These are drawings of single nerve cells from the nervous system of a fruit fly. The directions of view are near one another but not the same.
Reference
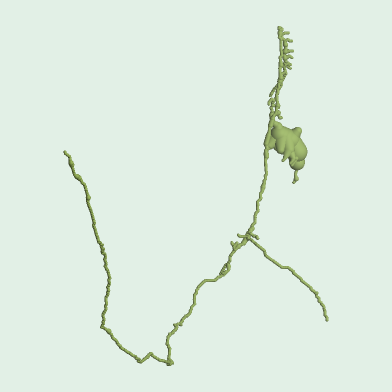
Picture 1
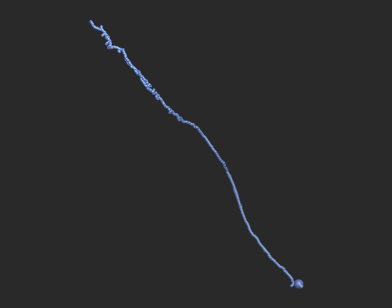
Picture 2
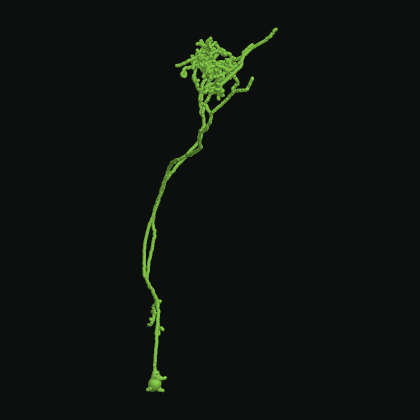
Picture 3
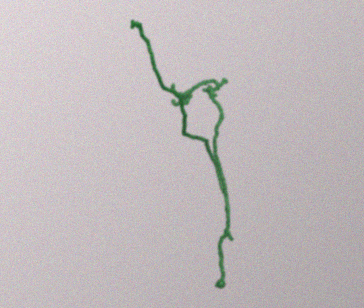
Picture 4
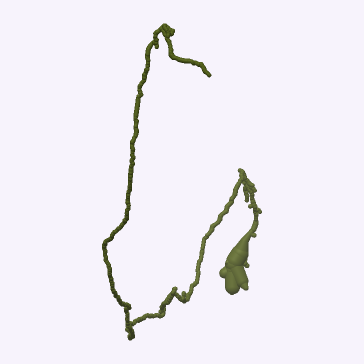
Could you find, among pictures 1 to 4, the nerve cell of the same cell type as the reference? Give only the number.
4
